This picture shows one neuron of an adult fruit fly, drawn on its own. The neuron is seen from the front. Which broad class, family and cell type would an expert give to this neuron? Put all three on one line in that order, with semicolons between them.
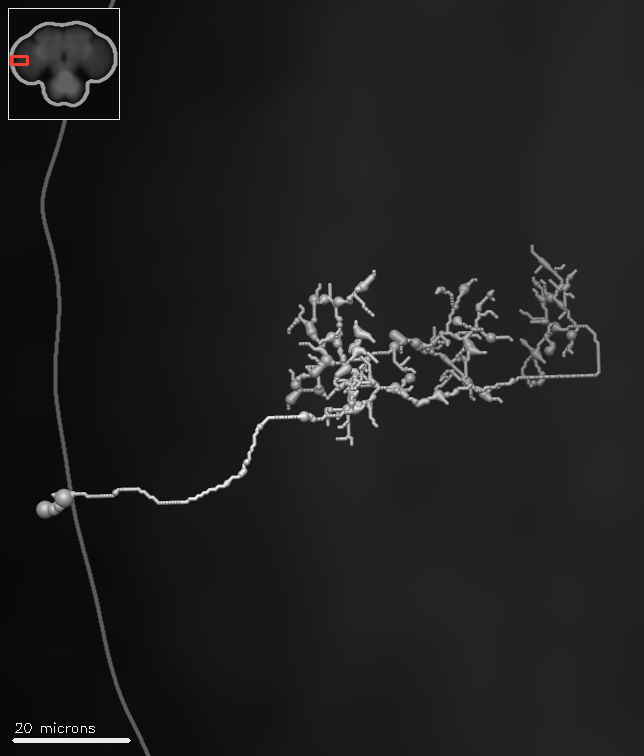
optic-lobe intrinsic neuron; Mi; Mi10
